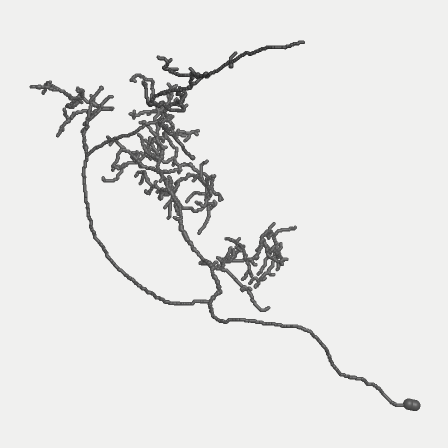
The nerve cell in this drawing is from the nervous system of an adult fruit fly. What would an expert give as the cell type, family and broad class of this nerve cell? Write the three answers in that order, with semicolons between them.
AVLP459; hemilineage LALv1_ventral; central-brain intrinsic neuron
